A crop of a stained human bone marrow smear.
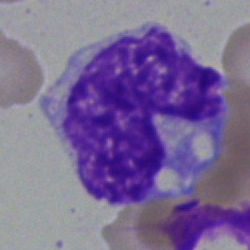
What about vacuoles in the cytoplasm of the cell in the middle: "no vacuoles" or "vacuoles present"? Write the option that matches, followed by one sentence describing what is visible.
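Vacuoles present. Several clear round vacuoles lie in the cytoplasm at the lower right.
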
